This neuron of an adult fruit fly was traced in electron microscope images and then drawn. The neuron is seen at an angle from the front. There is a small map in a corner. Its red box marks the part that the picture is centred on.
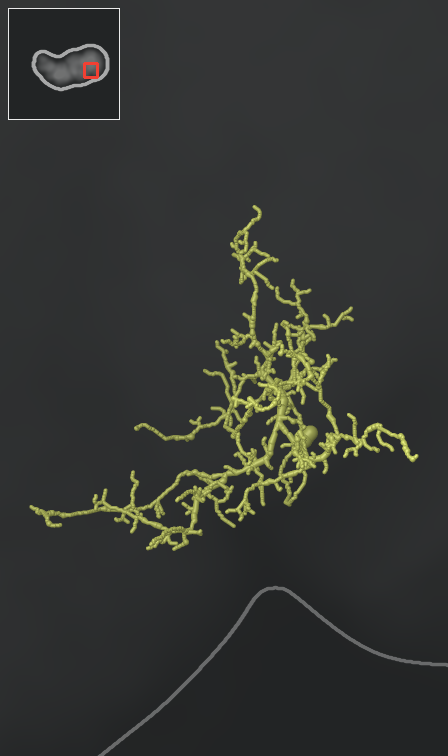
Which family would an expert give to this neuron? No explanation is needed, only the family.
hemilineage WEDa1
